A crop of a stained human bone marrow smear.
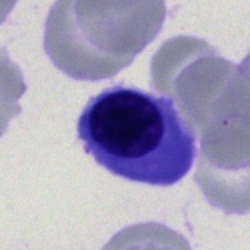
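Erythroblast with an oval outline, its longer axis running from upper left to lower right. Very dark chromatin lies in coarse clumps, and deep blue cytoplasm forms a broad rim below and to the right of the nucleus. A few small irregular projections mark the lower left edge.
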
